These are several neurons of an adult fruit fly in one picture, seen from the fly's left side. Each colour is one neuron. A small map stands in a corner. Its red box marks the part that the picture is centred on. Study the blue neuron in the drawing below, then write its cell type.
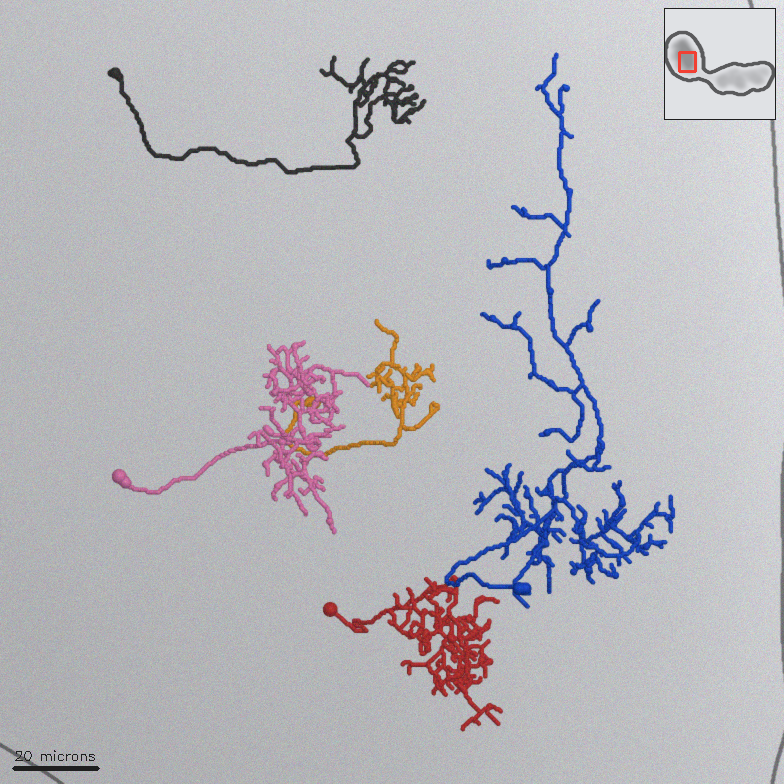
Cm8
